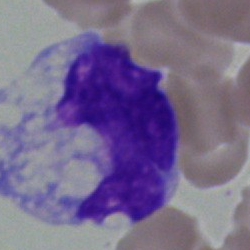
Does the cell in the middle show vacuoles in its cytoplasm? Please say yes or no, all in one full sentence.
Yes, one or more clear vacuoles are found in the cytoplasm of the cell.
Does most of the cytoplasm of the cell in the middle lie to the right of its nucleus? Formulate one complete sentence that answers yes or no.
No, most of its cytoplasm is found to the left of its nucleus.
